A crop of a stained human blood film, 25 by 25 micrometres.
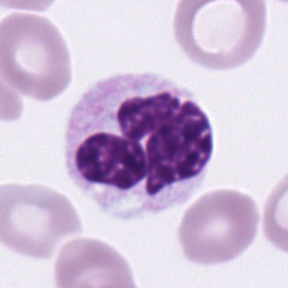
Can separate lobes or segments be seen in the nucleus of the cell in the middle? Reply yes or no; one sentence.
Yes, there is a nucleus divided into separate lobes in this cell.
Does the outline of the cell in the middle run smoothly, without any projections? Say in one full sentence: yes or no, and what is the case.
Yes, it is a smooth edge that the cell has.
